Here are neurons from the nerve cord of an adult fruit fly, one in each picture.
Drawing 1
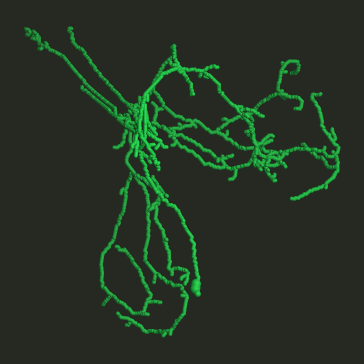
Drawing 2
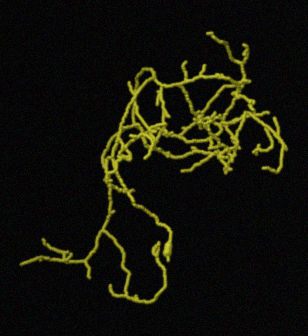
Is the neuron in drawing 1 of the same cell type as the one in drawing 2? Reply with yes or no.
no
